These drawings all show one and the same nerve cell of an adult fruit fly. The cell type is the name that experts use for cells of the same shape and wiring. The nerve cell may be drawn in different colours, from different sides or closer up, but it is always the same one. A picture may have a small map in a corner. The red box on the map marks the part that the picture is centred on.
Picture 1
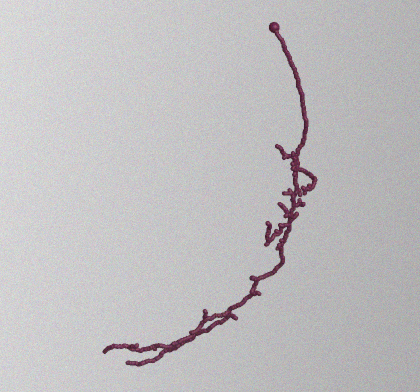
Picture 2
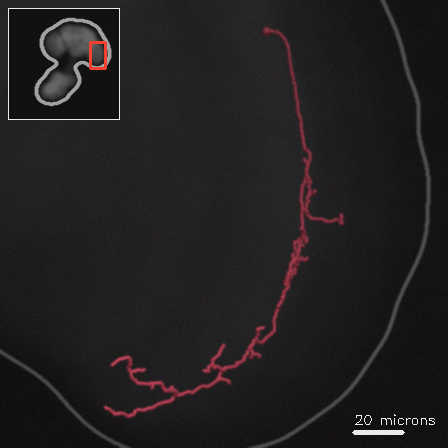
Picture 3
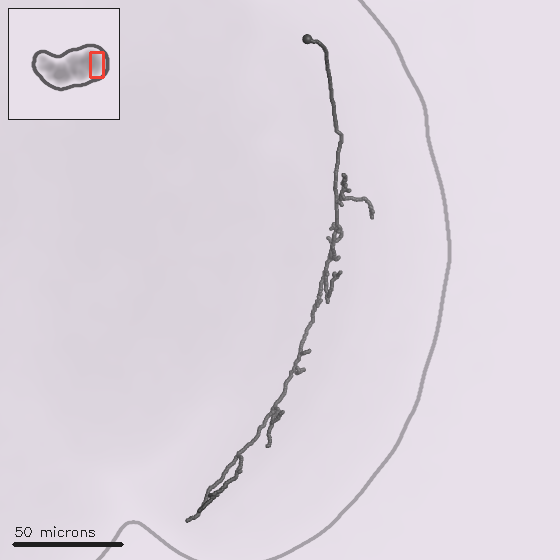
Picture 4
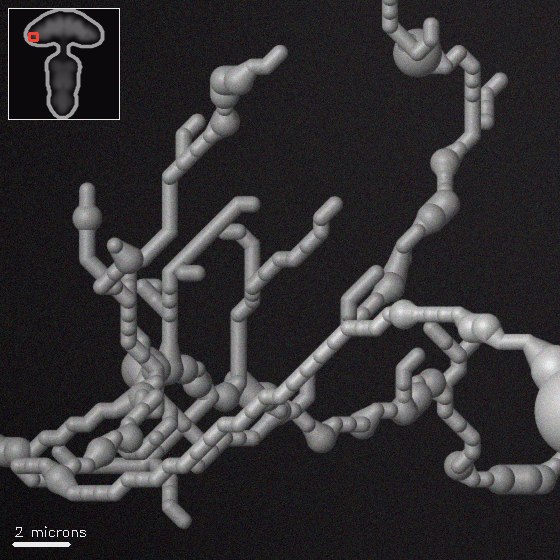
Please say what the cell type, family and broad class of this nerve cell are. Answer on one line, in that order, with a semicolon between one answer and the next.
Cm10; Cm; optic-lobe intrinsic neuron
